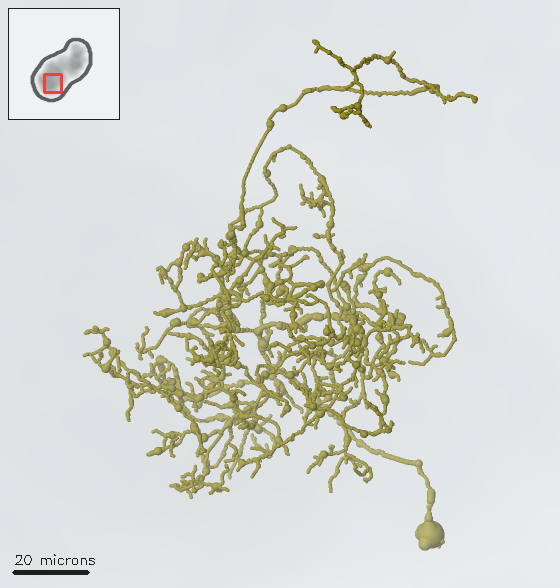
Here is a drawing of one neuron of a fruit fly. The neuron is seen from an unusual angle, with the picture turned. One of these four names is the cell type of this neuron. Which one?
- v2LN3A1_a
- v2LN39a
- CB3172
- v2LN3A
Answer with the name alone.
v2LN3A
